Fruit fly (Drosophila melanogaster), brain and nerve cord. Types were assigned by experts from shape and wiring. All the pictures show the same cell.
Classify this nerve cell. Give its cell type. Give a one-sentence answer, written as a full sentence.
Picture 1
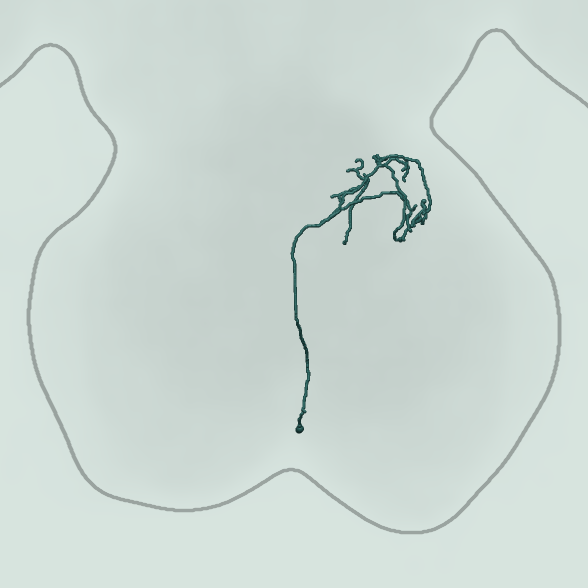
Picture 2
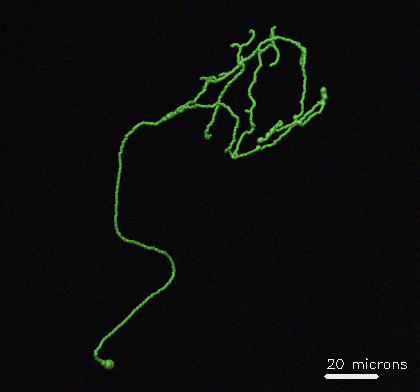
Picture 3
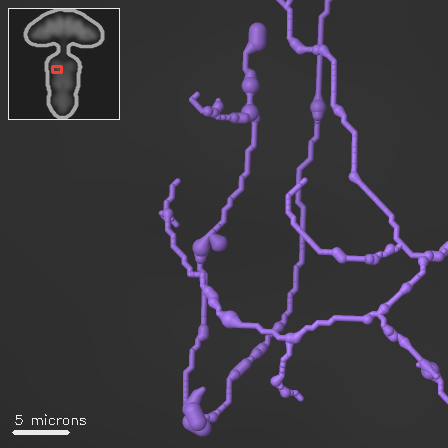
Of the cell type IN02A055 is this neuron.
